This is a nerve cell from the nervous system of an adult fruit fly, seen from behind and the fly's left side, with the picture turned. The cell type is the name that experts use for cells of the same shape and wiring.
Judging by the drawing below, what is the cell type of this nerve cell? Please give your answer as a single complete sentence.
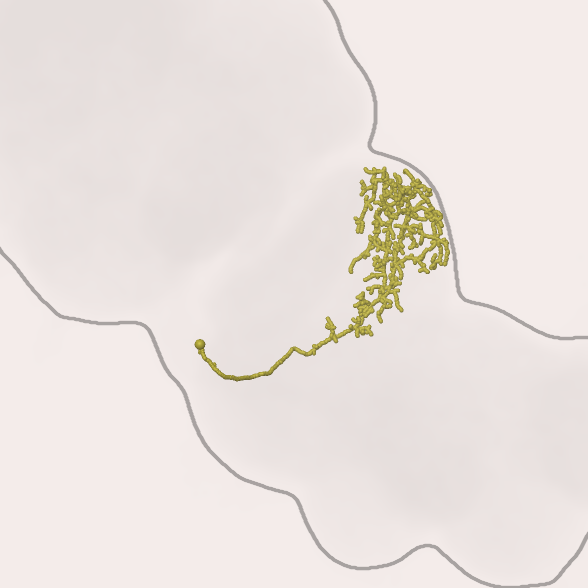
The cell type of this nerve cell is Cm13.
